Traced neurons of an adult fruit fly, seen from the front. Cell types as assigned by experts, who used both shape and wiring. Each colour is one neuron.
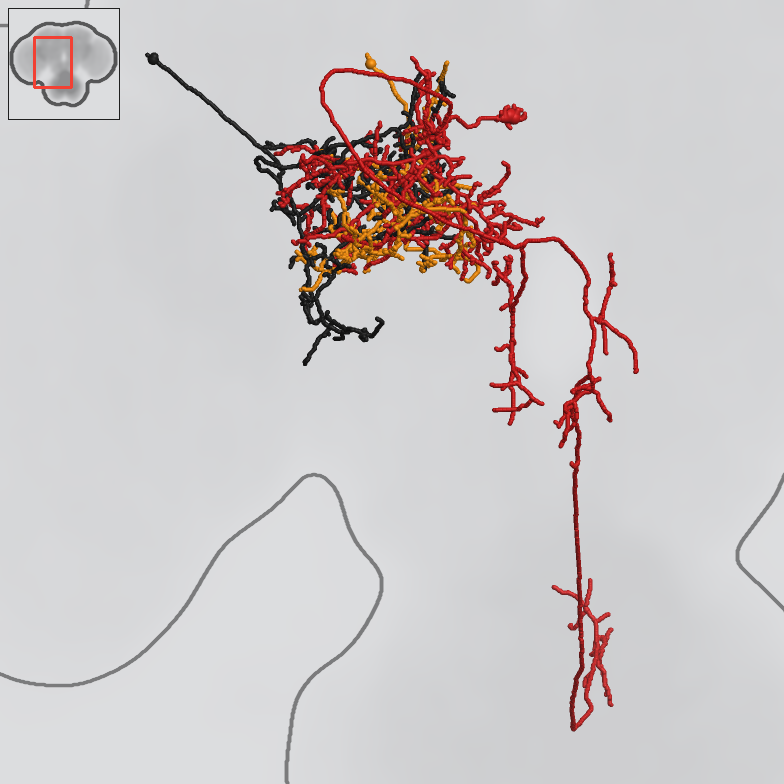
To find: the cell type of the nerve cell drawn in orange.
CB1958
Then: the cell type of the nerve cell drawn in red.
DNpe037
